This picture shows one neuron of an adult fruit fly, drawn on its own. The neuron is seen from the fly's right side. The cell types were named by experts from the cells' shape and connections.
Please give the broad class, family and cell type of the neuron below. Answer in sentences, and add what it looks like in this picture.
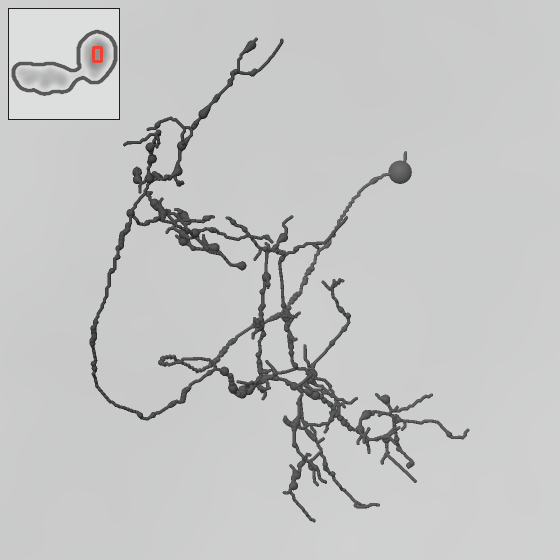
This is a central-brain intrinsic neuron. The family is hemilineage LHl4_posterior. Its cell type is PLP115_a. Dozens of branch ends can be seen. As drawn here it is taller than it is wide.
